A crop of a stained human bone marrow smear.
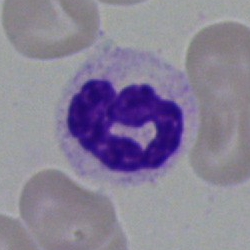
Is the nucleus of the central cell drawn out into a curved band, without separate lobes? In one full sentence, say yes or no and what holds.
Yes, the nucleus has been drawn out into a curved band lacking separate lobes.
